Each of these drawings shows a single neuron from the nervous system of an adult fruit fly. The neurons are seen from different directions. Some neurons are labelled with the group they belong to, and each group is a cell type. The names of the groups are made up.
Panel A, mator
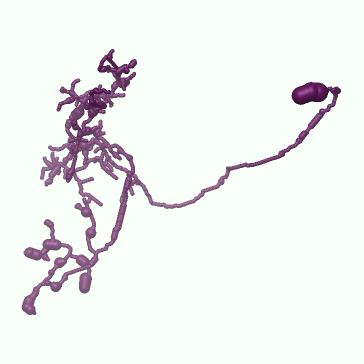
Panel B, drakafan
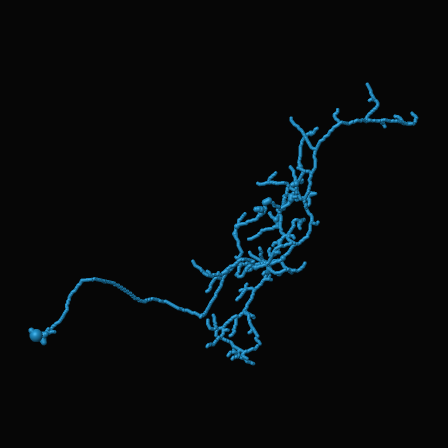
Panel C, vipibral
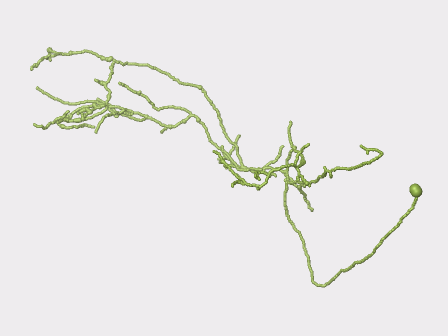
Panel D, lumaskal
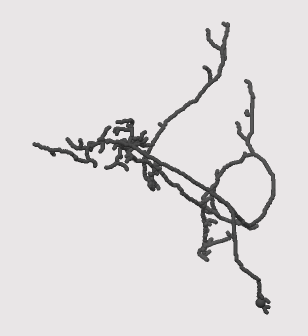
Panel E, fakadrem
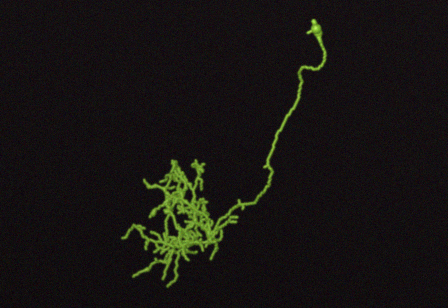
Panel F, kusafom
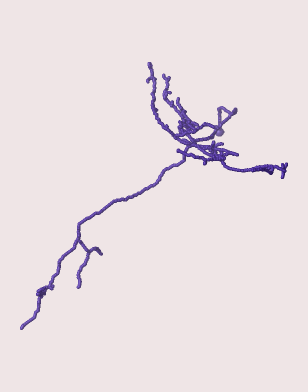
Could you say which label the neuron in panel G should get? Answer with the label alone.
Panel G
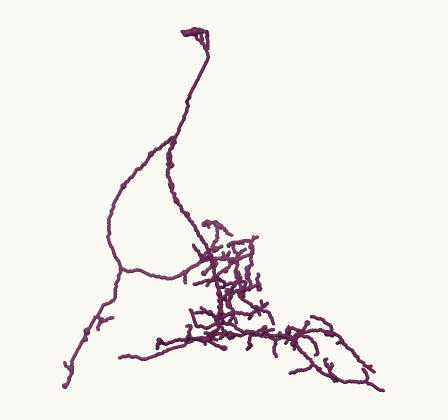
lumaskal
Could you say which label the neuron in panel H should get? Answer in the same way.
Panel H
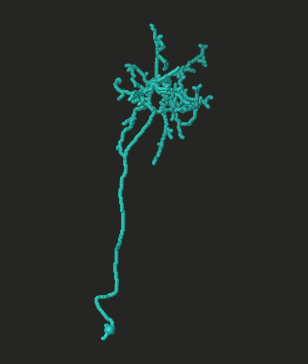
fakadrem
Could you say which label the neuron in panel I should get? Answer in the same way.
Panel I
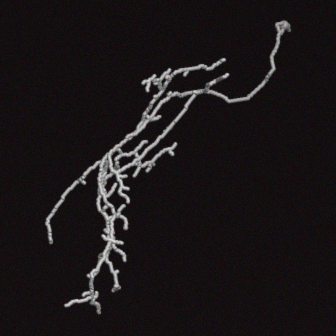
drakafan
